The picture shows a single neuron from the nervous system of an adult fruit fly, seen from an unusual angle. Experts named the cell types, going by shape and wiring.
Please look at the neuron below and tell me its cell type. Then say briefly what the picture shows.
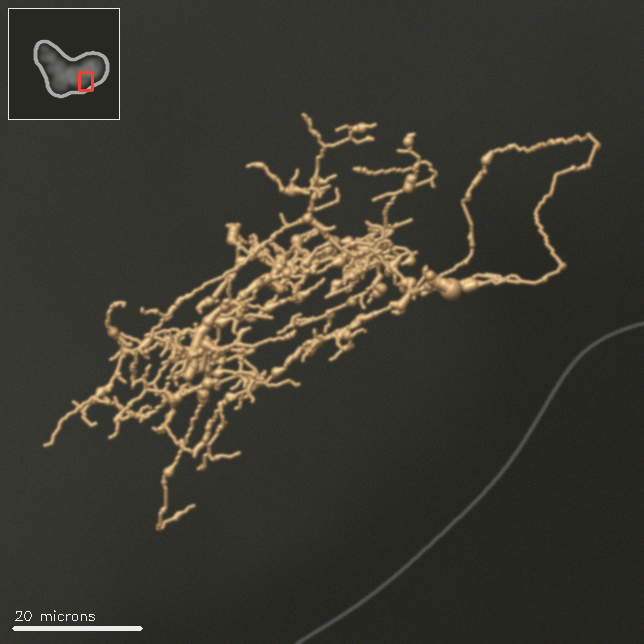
The cell type is GNG228. Its broad class is central-brain intrinsic neuron. By the scale bar it is about 90 microns wide in this view. In this view it is wider than it is tall.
